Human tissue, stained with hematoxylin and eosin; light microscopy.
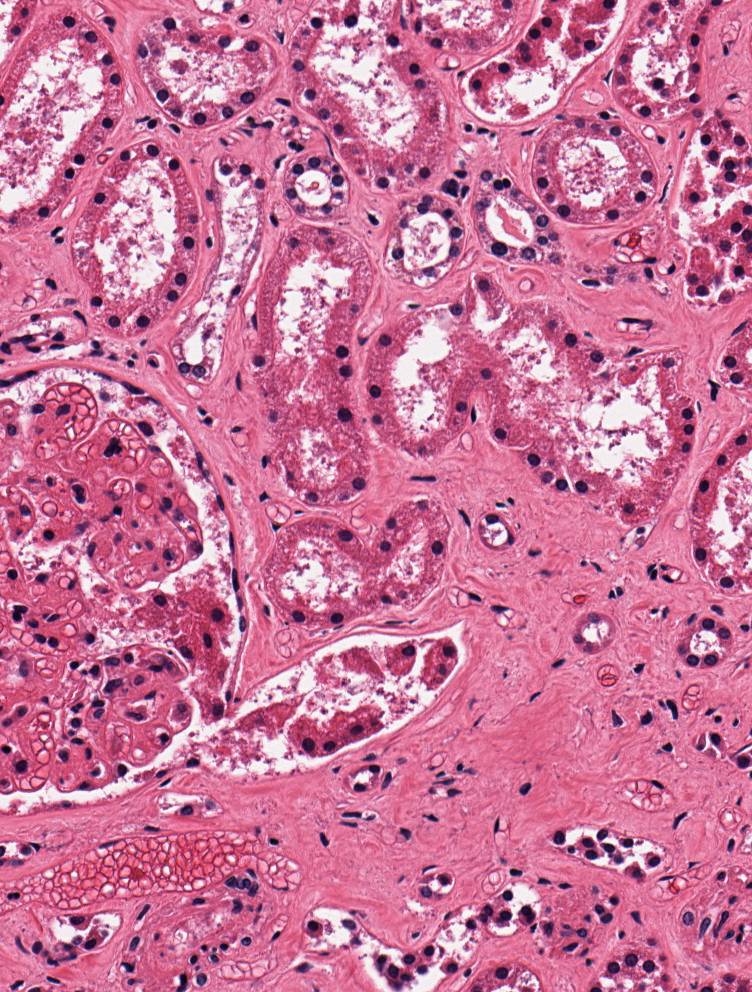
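Renal cortex, H&E. Closely packed tubules fill the upper half; the lower right is mainly stroma with only scattered small tubules. The larger tubules are lined by a single layer of cuboidal cells with round dark nuclei and granular, deeply eosinophilic cytoplasm. Dense pink collagenous stroma with scattered spindle-shaped nuclei separates the tubules and widens toward the lower right.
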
